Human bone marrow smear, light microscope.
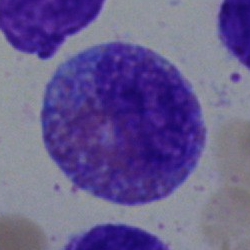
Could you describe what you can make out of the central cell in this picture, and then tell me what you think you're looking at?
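Round, smooth outline on that one. The chromatin's finely stippled, not coarsely clumped, and the nucleus takes a deep blue-purple stain. No vacuoles anywhere in the cell. It's an eosinophil.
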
